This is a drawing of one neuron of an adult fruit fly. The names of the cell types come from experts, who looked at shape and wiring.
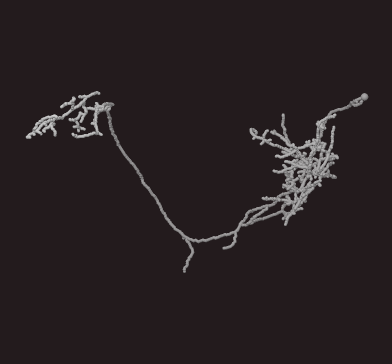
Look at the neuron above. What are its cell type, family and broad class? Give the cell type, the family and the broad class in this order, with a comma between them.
AVLP044_b, hemilineage VLPd1, central-brain intrinsic neuron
